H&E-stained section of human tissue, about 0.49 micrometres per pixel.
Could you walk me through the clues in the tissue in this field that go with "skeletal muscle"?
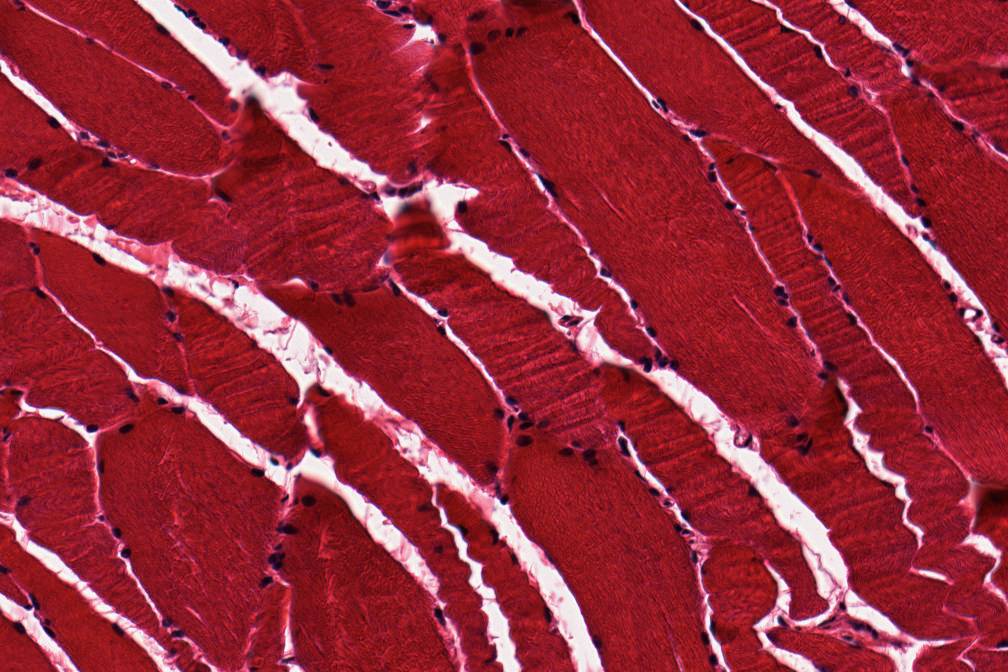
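This field is skeletal muscle.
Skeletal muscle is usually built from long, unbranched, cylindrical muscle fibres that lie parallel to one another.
The fibres here appear as separate unbranched bands that do not join one another, which goes with that.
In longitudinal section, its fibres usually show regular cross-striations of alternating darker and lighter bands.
Fine transverse striations cross these fibres at right angles to their length, which fits as well. The nuclei are small, dark and elongated, and they lie at the edges of the fibres rather than in their centres. No fat cells are seen anywhere in the field.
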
